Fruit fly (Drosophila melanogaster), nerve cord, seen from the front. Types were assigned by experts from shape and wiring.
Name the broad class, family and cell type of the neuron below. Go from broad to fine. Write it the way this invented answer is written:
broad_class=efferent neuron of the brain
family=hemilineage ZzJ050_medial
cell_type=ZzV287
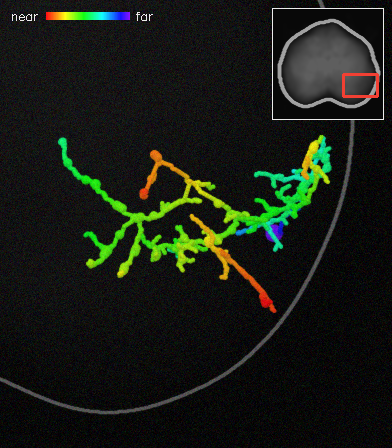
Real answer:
broad_class=nerve-cord intrinsic neuron
family=hemilineage 20A.22A
cell_type=IN20A.22A077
